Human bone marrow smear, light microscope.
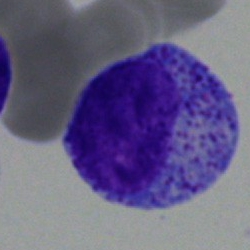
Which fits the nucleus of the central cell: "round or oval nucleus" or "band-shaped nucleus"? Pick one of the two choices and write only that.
Round or oval nucleus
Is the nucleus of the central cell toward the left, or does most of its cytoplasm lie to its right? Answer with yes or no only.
Yes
